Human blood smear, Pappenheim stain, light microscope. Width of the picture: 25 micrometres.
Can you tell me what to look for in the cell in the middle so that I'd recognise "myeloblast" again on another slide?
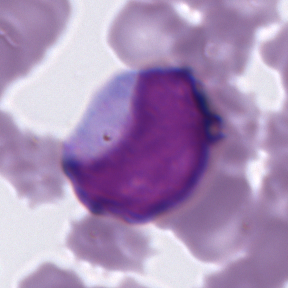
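This is a myeloblast.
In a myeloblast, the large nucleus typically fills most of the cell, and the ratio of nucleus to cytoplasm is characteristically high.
That agrees with the picture: the nucleus fills most of the cell and sits toward its right side, while the cytoplasm forms a pale blue crescent on the upper left of the nucleus. The chromatin is fine and evenly spread rather than clumped. A small dark knob projects from the right edge of the cell.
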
